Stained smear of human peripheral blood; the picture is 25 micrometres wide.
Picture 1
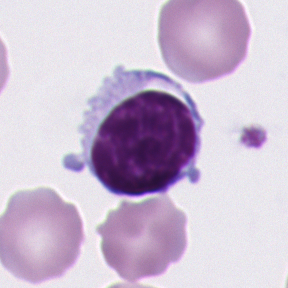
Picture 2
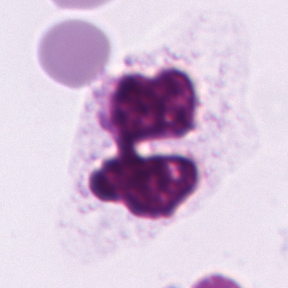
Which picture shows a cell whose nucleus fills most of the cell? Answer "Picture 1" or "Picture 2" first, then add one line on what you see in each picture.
Picture 1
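What picture 1 shows: The cytoplasm is scant and forms a crescent mainly on the upper-left side.
What picture 2 shows: The cytoplasm is abundant and pale pinkish-lilac.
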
